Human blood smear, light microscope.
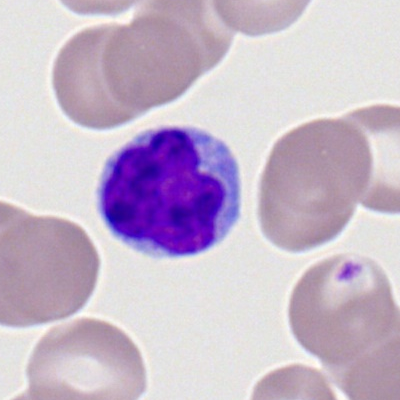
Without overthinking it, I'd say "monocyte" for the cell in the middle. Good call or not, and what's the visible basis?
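Monocyte is not the right name here; the cell is a lymphocyte. Decisive is the nucleus, which fills most of the cell.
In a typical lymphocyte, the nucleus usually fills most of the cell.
The cytoplasm is pale blue.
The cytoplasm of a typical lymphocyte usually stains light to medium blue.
The nucleus has an irregular, lobed outline with several shallow indentations.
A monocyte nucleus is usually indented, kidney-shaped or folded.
This outline therefore does not count against monocyte and cannot by itself decide between the two names. The cell outline is round and smooth, the chromatin is dark purple and coarsely clumped, and no nucleoli can be seen.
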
